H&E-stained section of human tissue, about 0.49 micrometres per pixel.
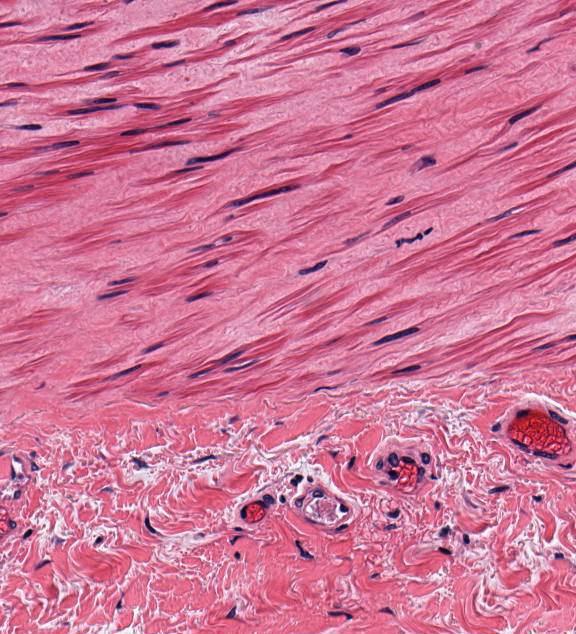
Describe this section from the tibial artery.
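Up top, taking the upper two-thirds of the field, there's a compact band of parallel pink fibres running obliquely, rising from lower left to upper right. Elongated, dark-staining nuclei are scattered along them, lined up with the fibres. The lower third is looser connective tissue: wavy, irregularly arranged collagen bundles with few nuclei.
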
